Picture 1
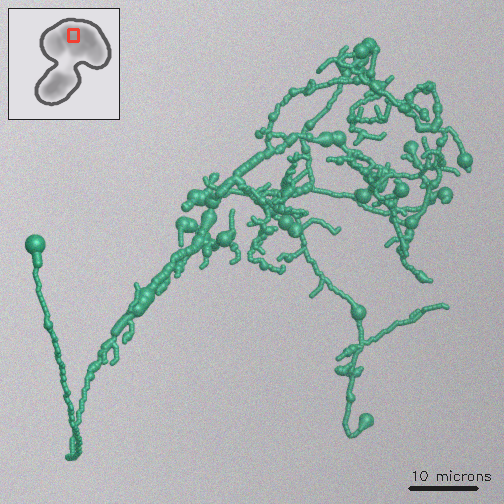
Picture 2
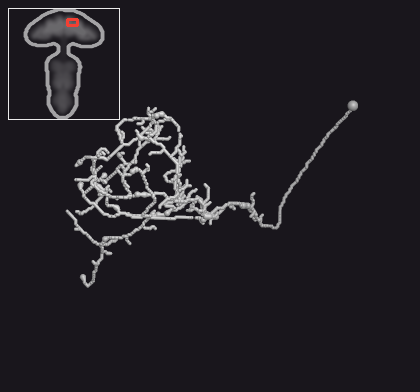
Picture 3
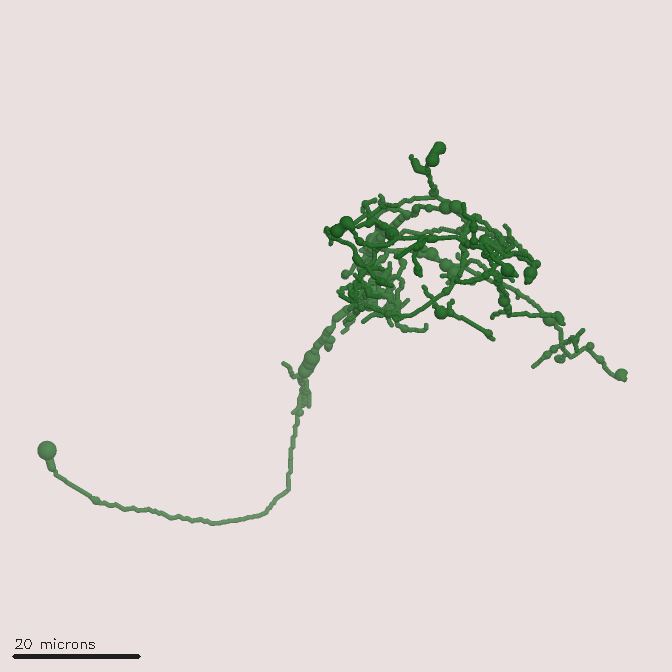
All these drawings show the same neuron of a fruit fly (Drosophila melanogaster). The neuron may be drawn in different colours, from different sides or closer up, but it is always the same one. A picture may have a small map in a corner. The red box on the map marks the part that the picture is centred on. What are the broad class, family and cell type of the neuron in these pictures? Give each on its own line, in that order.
central-brain intrinsic neuron
hemilineage LALa1_anterior
CB1705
